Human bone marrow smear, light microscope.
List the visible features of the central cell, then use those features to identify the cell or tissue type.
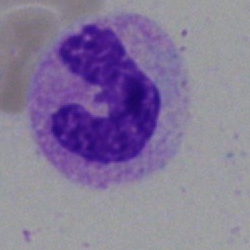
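Look first at the nucleus: it curves like a horseshoe, opening to the left, and no nucleoli are visible in it. Around it, the cytoplasm is pale pinkish-lilac and holds fine, faint pinkish-purple granules. This is a band neutrophil.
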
